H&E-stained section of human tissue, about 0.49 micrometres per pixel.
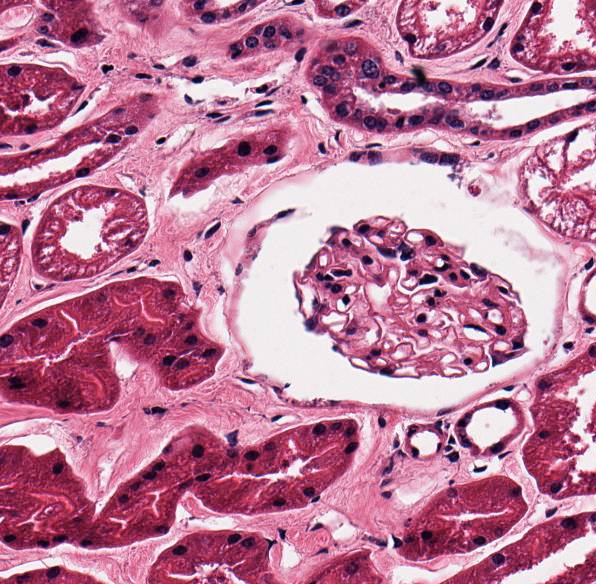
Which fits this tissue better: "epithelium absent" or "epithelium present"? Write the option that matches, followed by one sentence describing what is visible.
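Epithelium present. At the upper left a tubule cut in cross-section shows a round open lumen ringed by epithelial cells.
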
